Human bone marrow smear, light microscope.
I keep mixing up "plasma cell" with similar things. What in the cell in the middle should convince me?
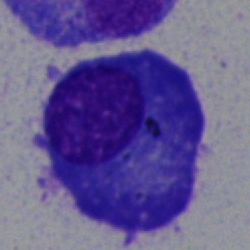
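What matches best is where the nucleus sits: off-centre, pushed toward the upper left of the cell, and that fits a plasma cell.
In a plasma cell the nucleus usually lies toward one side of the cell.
Apart from that, the cytoplasm is plentiful and stains a deep blue. There's also a small black dot in the cytoplasm just to the right of the nucleus. And a few small knob-like projections stick out from the left edge of the cell.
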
